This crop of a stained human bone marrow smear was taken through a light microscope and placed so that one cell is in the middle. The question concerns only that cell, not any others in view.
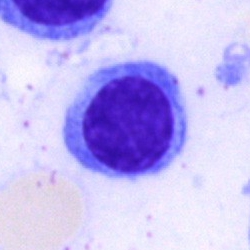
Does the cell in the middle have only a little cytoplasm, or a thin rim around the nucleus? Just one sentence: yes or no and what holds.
Yes, the cytoplasm forms only a narrow rim around its nucleus.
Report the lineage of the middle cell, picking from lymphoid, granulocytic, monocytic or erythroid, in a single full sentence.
The cell in the center of the crop is counted in the lymphoid lineage.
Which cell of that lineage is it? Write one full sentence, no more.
The cell at the middle of the frame should be recorded as a lymphocyte.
